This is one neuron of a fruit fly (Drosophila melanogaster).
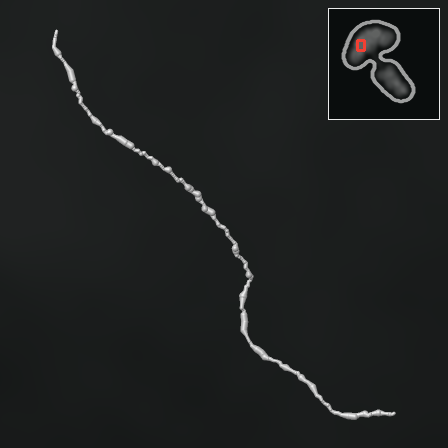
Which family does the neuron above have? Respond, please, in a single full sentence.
Family class mechanosensory is where this neuron is grouped.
